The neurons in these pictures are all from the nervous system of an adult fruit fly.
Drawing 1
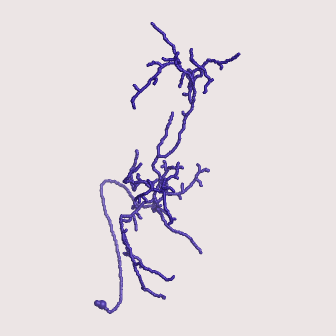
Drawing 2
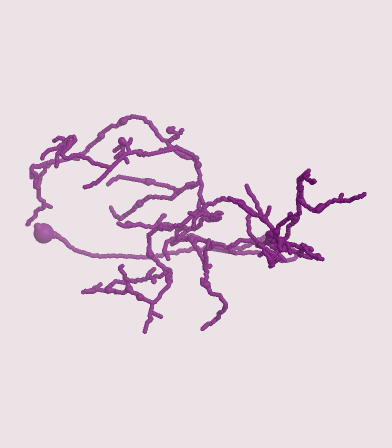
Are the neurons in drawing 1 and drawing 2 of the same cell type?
yes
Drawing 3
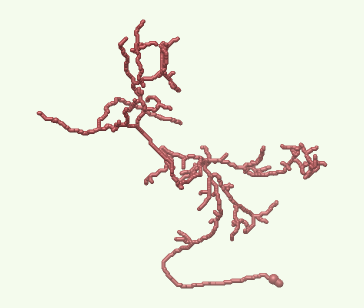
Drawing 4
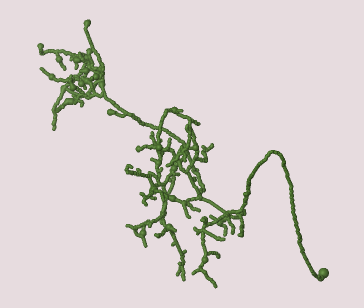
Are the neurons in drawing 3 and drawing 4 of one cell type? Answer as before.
yes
